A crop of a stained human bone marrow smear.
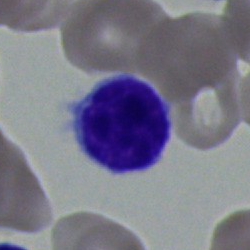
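Lymphocyte: the central cell of a stained human bone marrow smear. Its outline is roughly round, and the nucleus fills almost the whole cell. A small, pale bluish wisp projects from the left edge of the cell. No granules are visible in the cell.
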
